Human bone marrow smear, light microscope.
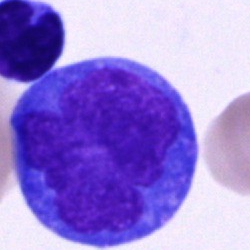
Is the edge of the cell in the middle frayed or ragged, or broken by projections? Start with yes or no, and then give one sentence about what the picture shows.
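No. The cell outline is round and smooth.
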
